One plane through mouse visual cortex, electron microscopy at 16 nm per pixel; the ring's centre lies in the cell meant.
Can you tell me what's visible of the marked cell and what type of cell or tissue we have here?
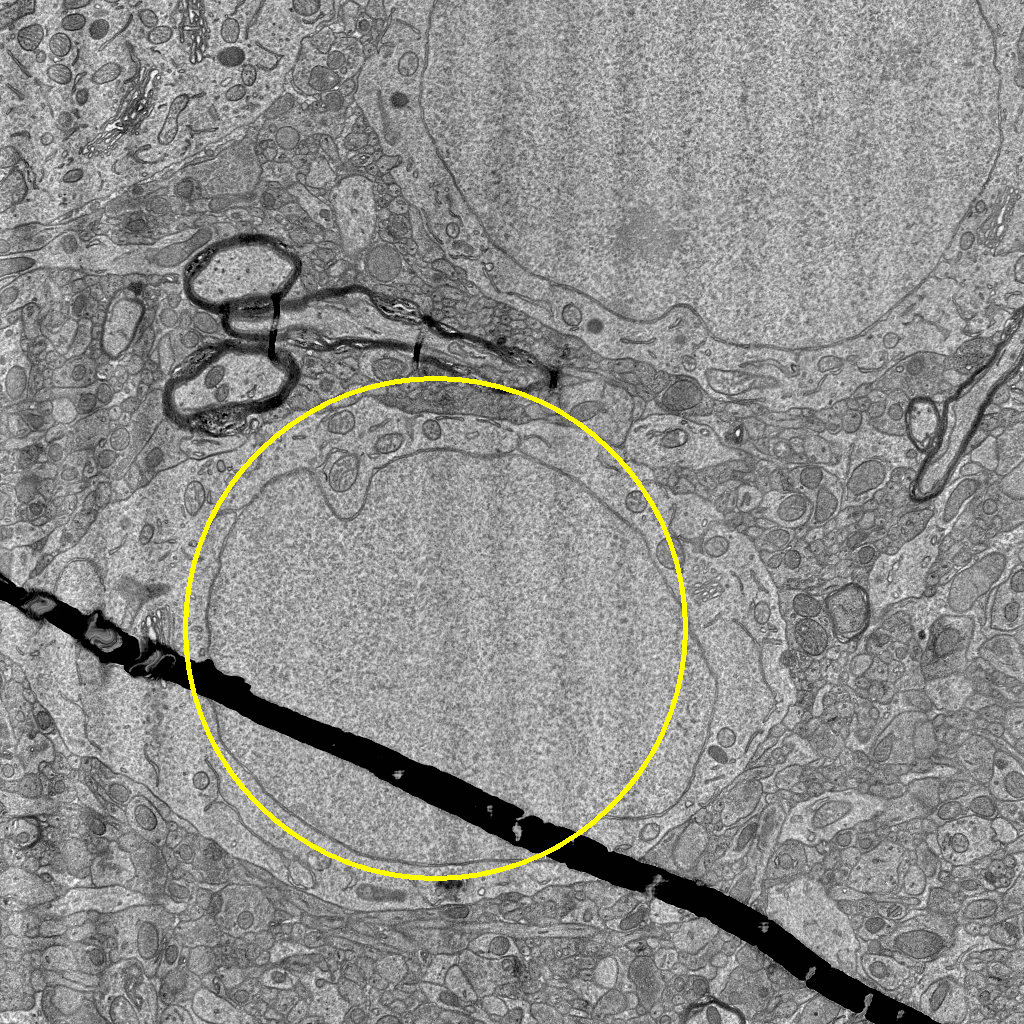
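A large, roughly oval nucleus fills most of the ring. Its chromatin is pale and evenly dispersed, with no dense clumps along the envelope. No nucleolus can be seen in it here. A few mitochondria lie in the cytoplasm along the top of the nucleus. The marked cell is an excitatory neuron.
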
